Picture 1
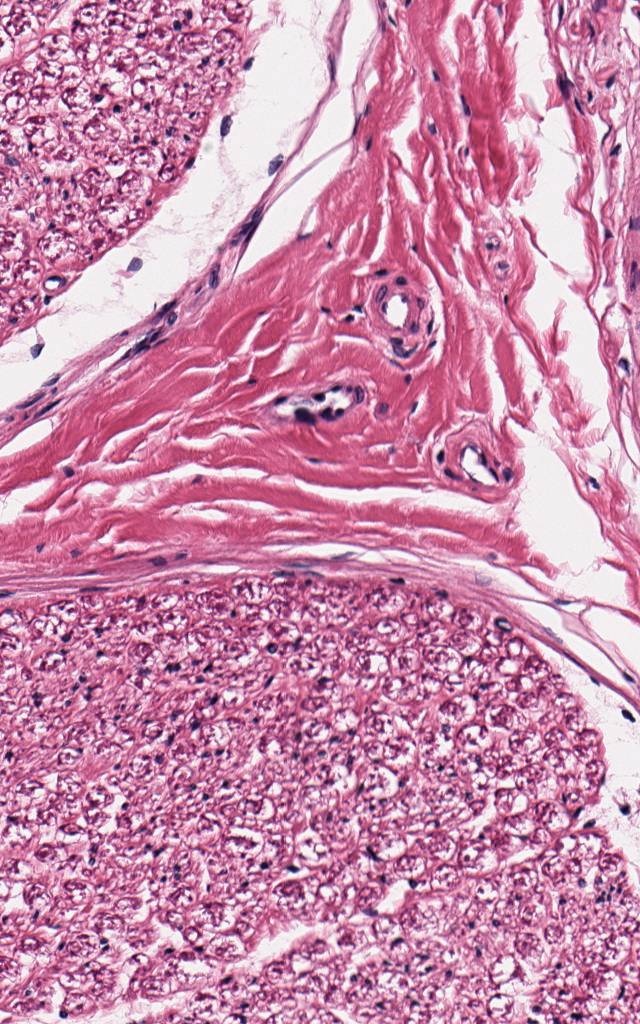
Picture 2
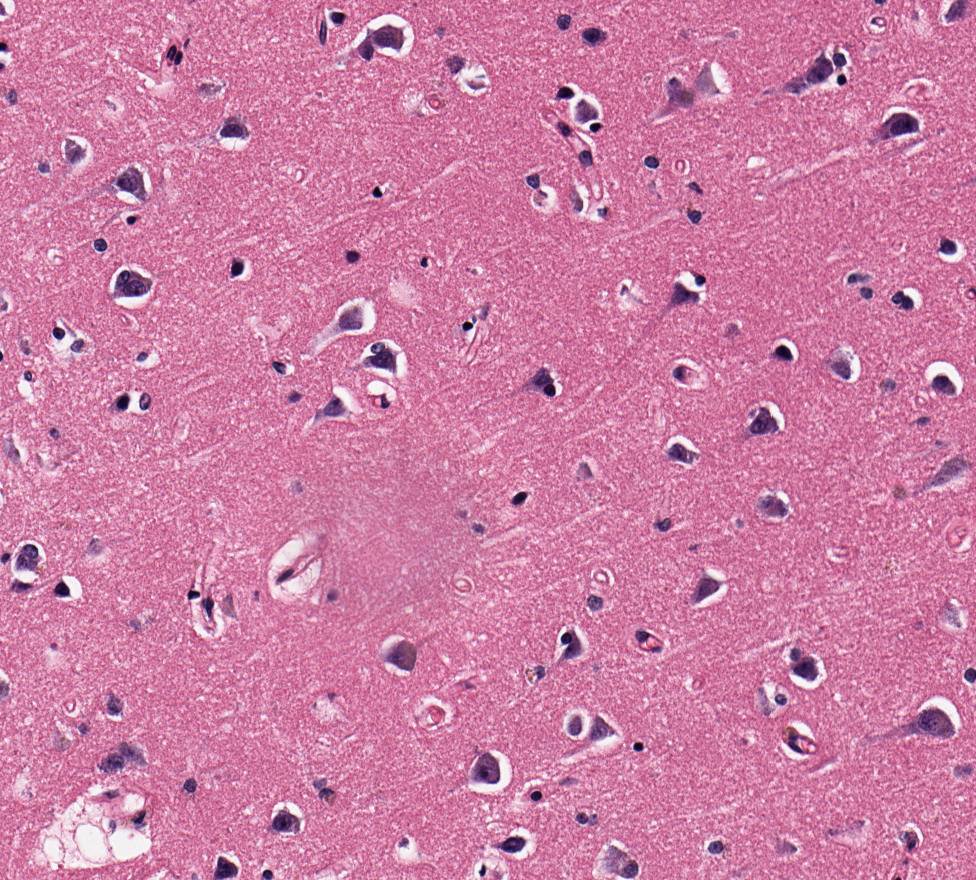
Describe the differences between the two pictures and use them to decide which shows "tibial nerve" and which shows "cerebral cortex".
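Picture 1 is tibial nerve; picture 2 is cerebral cortex. In the nerve, two rounded fascicles cut across are separated by a wedge of dense, wavy pink collagen. Inside them, small round fibre profiles each show a pale halo around a central pink dot, with sparse dark oval nuclei between. The cortex is an even, finely fibrillary pink field where triangular or pear-shaped neurons, mostly sitting in clear white spaces, lie among many small round dark nuclei.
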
